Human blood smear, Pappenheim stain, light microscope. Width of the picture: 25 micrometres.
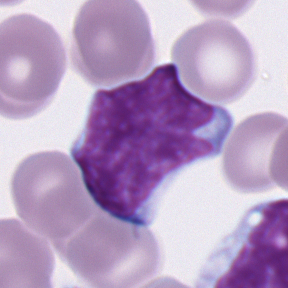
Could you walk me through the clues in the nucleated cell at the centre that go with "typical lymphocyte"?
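Look first at the nucleus: it fills almost the whole cell. Around it the cytoplasm makes only a scant rim, and that rim is pale blue. You can see the most of this cytoplasm at the right edge of the cell. This is a typical lymphocyte.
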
